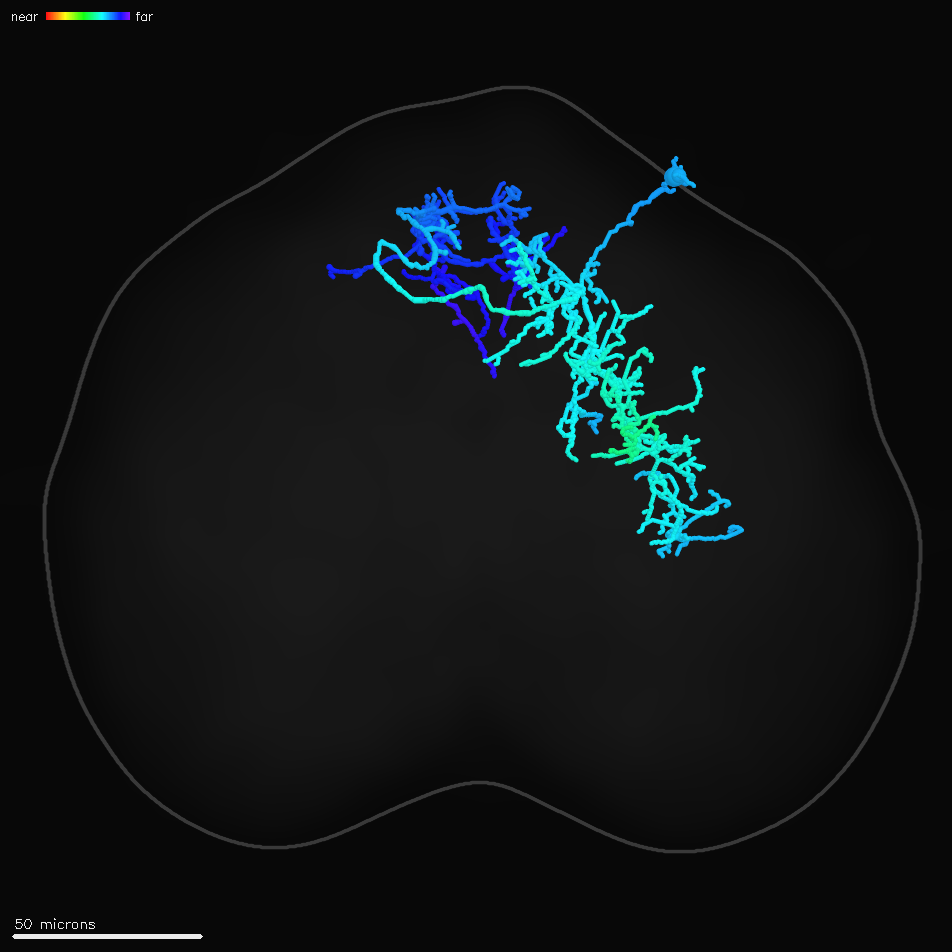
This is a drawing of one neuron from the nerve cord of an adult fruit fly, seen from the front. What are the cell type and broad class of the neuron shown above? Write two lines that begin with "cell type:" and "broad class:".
cell type: INXXX220
broad class: nerve-cord intrinsic neuron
